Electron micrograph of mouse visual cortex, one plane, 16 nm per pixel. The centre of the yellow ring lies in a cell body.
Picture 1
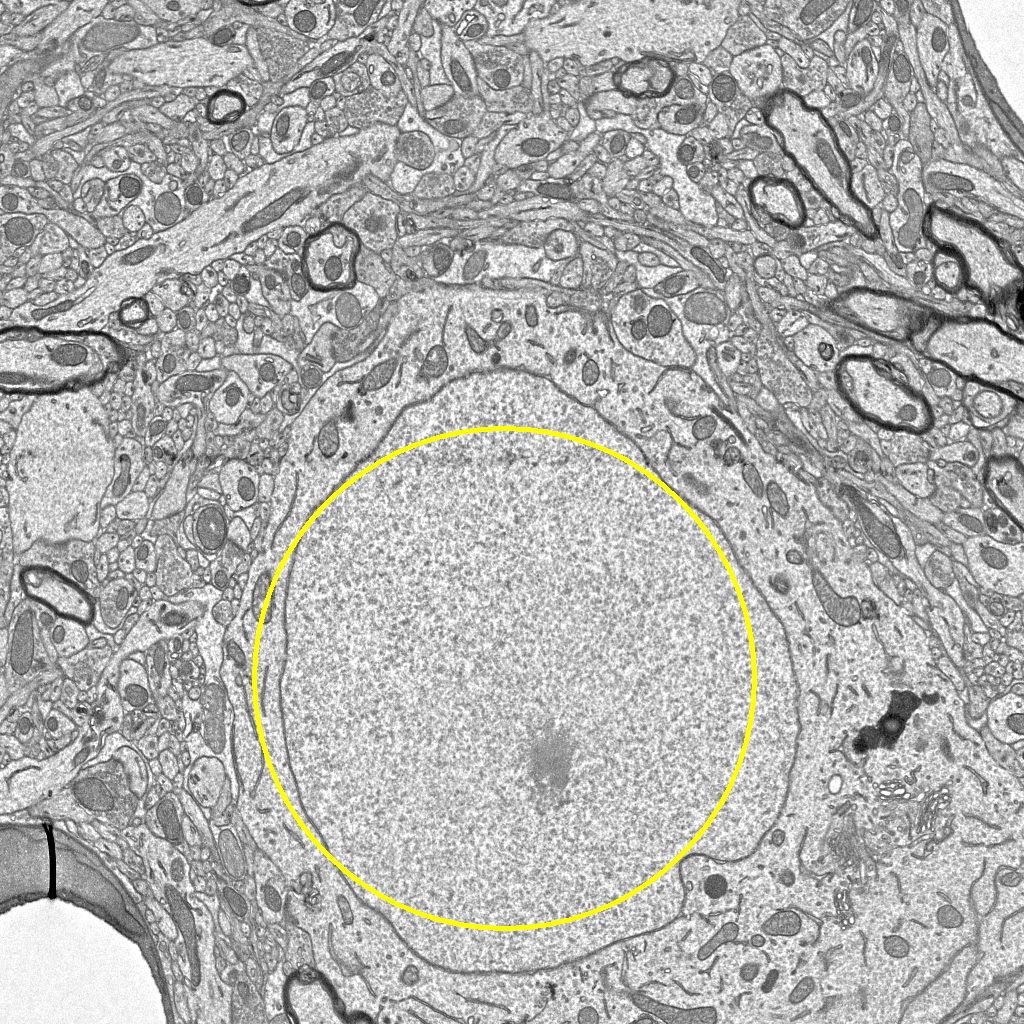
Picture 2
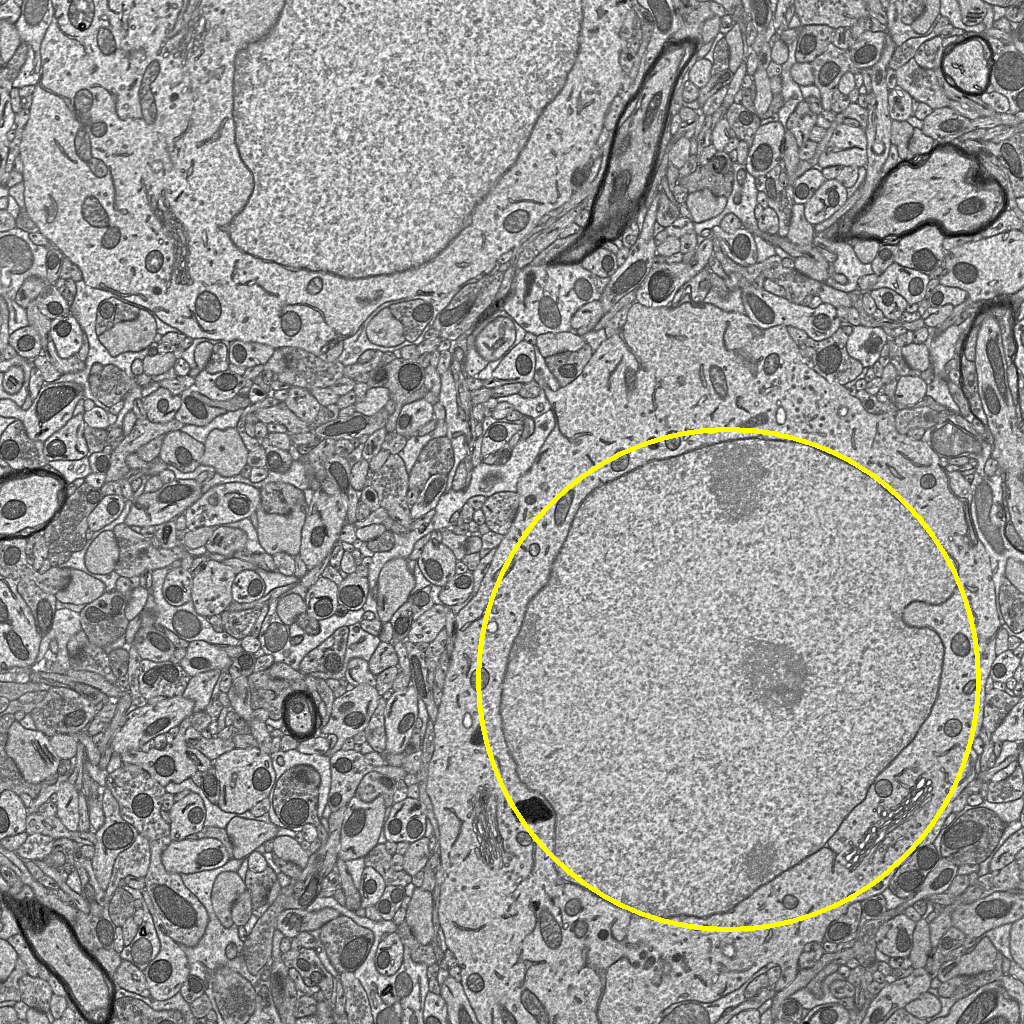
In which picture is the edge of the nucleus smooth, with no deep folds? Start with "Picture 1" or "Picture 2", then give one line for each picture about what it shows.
Picture 1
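In picture 1: The nuclear envelope runs smoothly without deep folds or clefts.
In picture 2: The nuclear envelope is smooth except for one deep notch on the right side.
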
